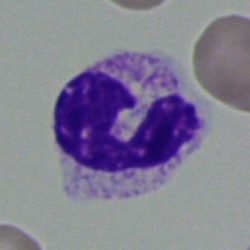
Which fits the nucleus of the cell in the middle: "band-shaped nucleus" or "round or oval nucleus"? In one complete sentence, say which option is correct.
What the nucleus forms is a curved band rather than separate lobes.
